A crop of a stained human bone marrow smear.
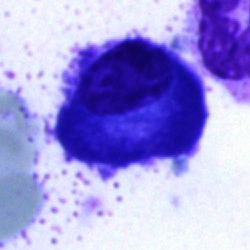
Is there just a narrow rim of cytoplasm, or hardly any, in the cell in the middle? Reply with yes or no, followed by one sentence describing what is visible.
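No. The cytoplasm forms a wide band below the nucleus.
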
